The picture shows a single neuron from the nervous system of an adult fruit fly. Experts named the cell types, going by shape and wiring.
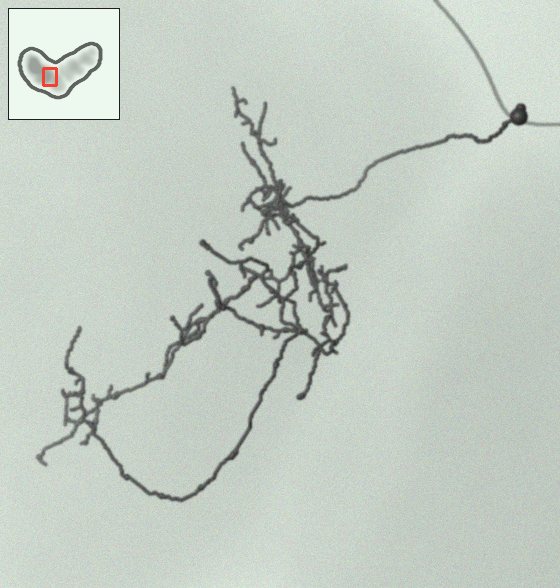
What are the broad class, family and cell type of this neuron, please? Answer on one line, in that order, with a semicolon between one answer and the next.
central-brain intrinsic neuron; hemilineage VLPp&l1_anterior; AVLP469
